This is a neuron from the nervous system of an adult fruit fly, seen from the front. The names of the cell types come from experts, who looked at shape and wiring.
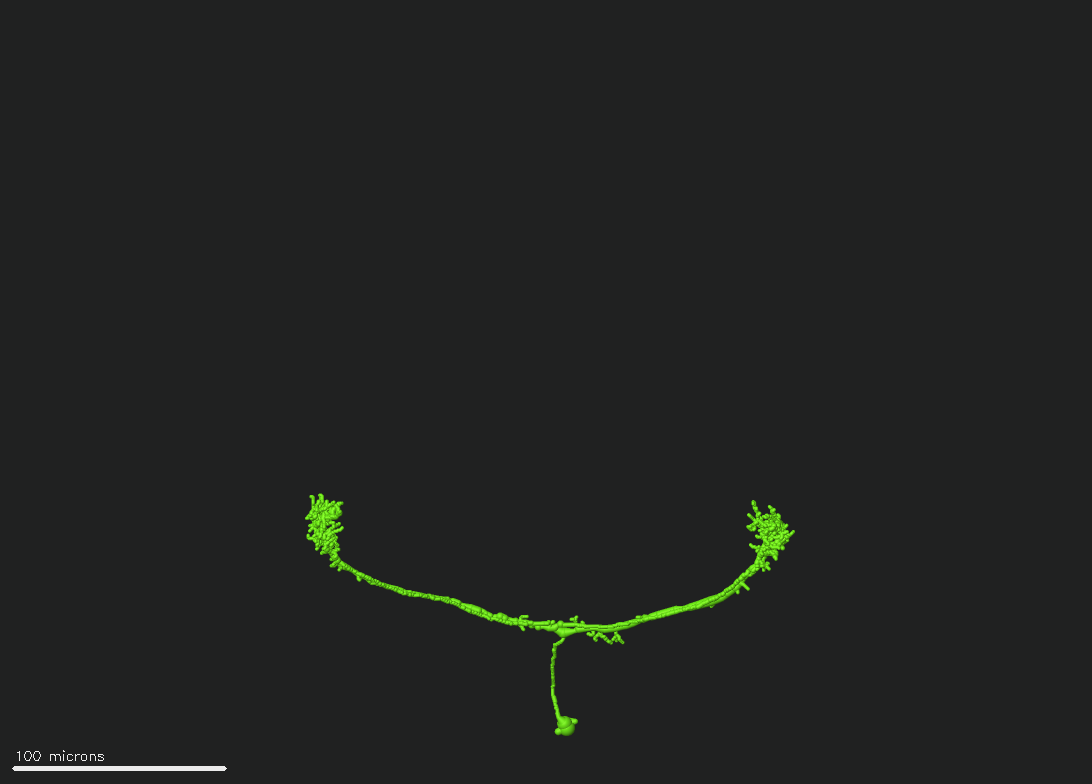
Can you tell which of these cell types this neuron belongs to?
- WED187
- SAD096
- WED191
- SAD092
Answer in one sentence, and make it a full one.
The cell type name SAD092 applies to this neuron.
